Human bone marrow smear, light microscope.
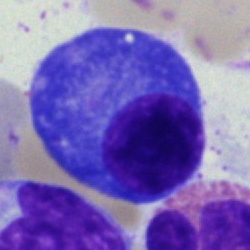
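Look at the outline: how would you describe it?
Smooth, and round to oval.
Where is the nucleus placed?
Eccentrically, toward the lower right edge, and if you look closely you'll find no nucleoli in it.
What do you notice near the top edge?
A small clear spot in the cytoplasm.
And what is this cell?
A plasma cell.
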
